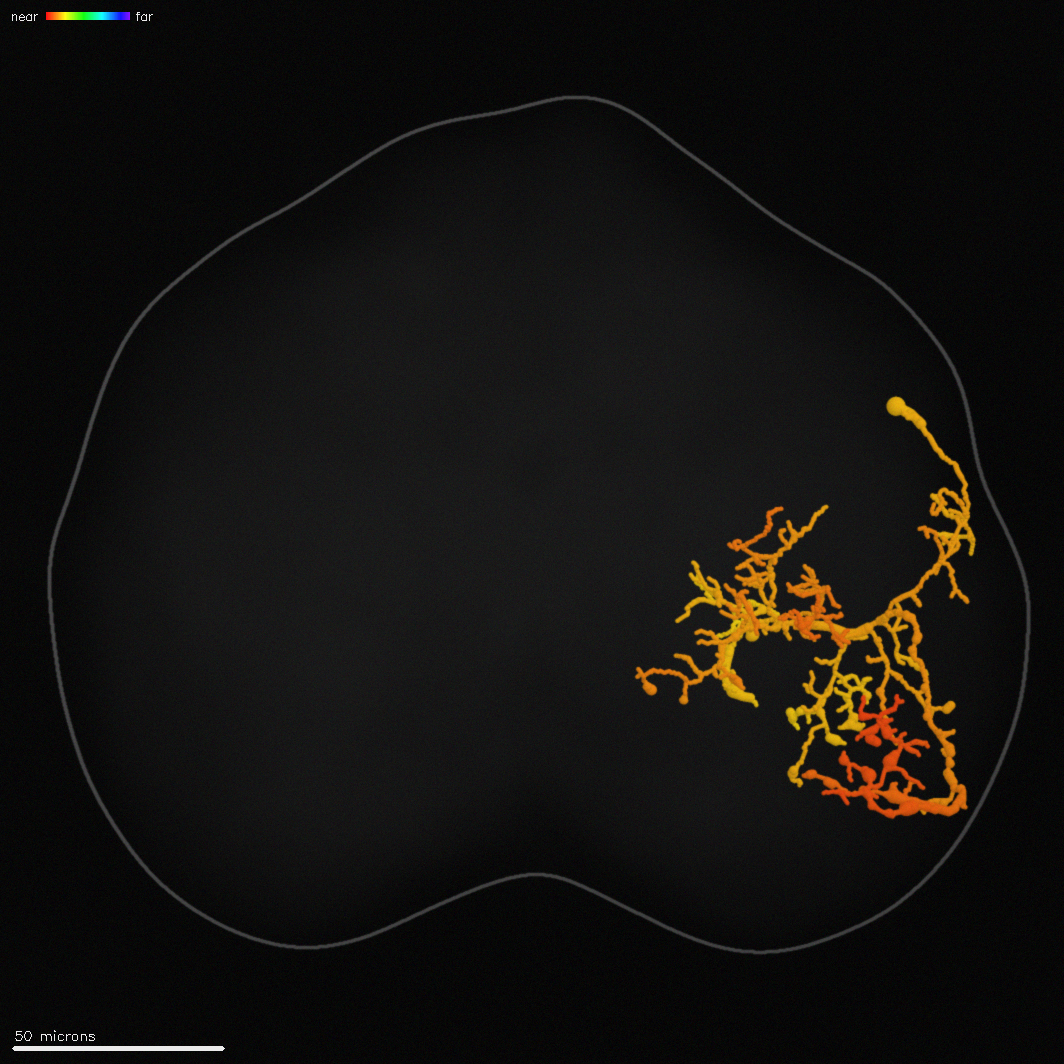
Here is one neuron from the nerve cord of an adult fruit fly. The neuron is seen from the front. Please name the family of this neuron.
hemilineage 19A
